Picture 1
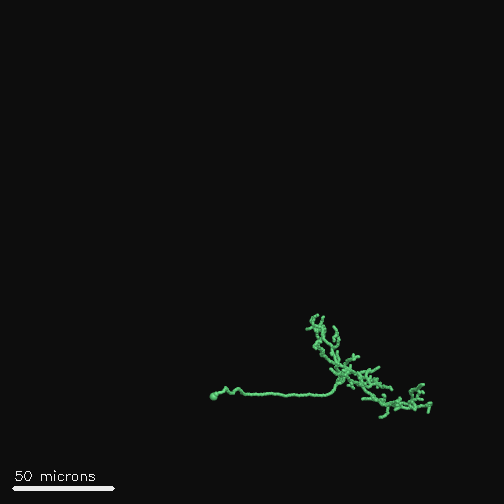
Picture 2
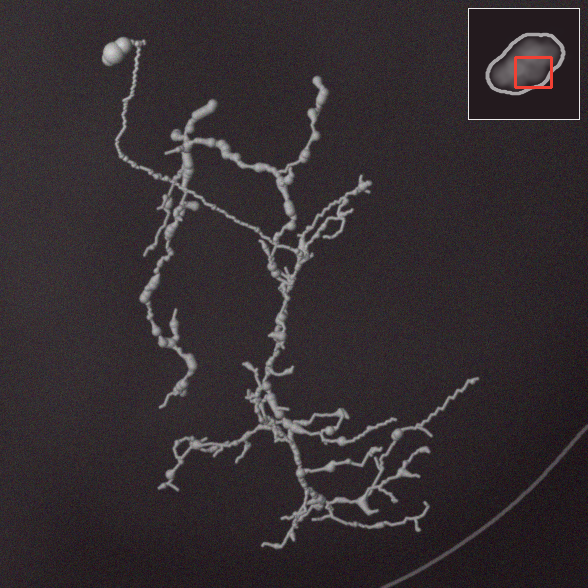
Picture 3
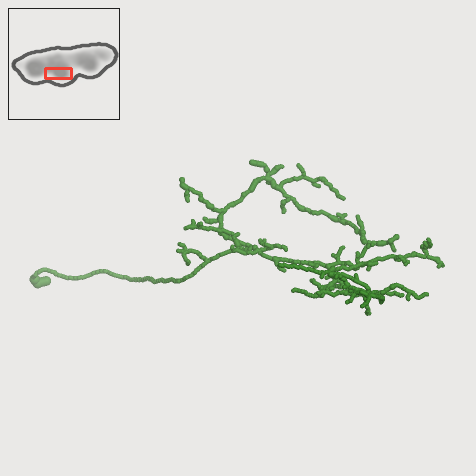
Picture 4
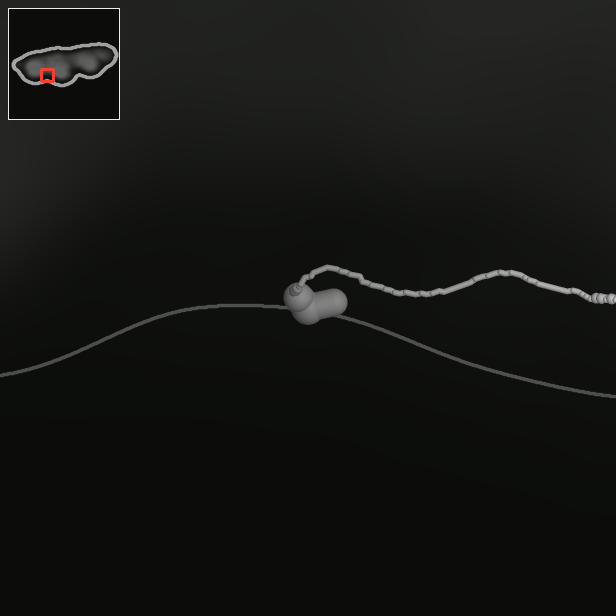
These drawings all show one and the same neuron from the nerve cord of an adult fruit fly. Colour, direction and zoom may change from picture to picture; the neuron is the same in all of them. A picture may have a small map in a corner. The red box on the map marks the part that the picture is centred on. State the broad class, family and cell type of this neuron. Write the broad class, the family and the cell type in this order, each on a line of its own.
nerve-cord intrinsic neuron
hemilineage 14A
IN14A059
